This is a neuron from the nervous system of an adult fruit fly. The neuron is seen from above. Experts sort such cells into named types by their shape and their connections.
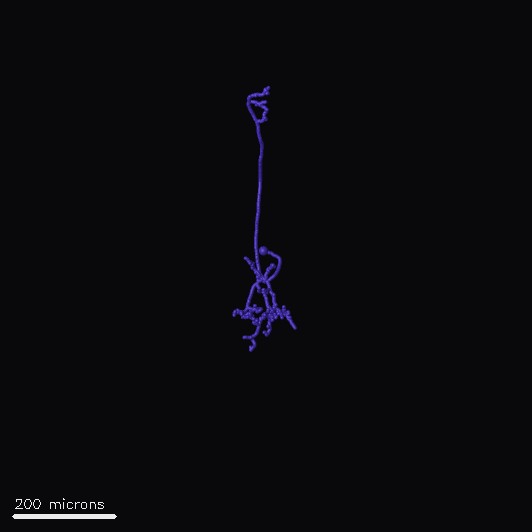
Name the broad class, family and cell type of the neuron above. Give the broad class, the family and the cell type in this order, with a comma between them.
ascending neuron, hemilineage 08B, AN08B099_e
